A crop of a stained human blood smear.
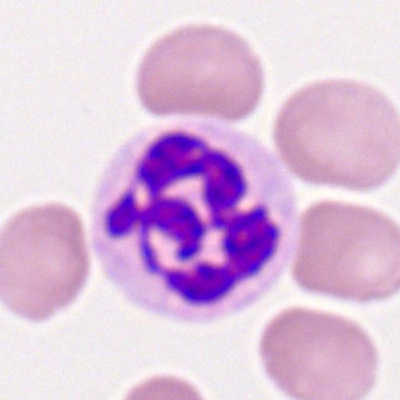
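Segmented neutrophil: the nucleus seems split into several separate lobes, and these sit in a loop around a pale central area. The cytoplasm looks pale pinkish-lilac, and I can find no coarse orange-red granules in it.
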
